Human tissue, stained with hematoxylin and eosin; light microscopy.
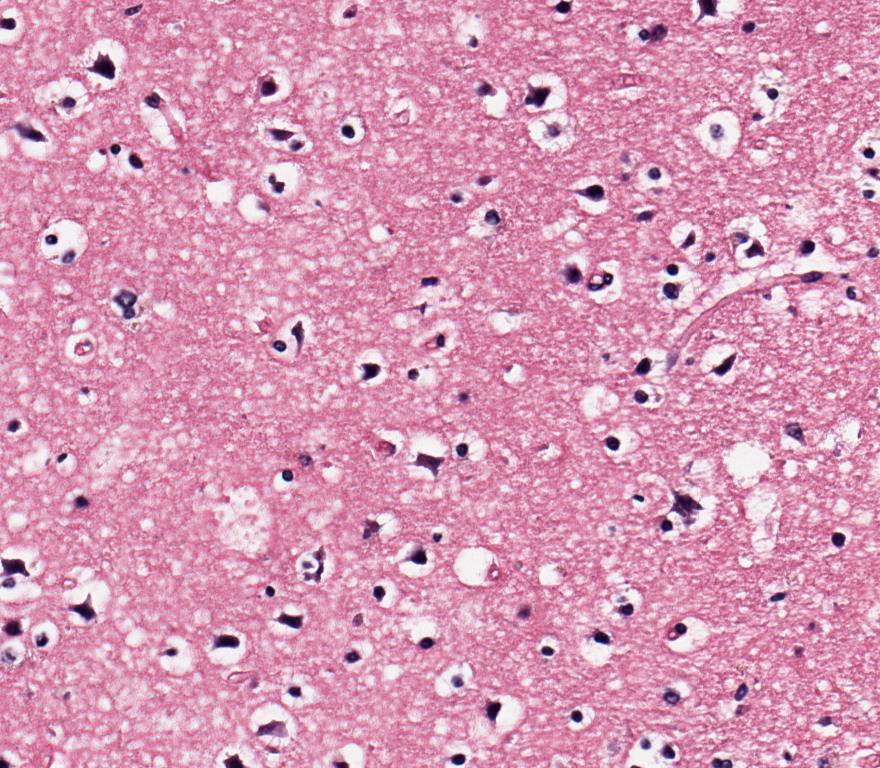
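Cerebral cortex: a pink, finely fibrillary matrix with scattered cells and no glands, epithelium or organised units. Many nuclei sit in round clear spaces separating them from the matrix. Dark angular triangular cells appear, for example upper and lower left. Distribution fairly even, without dense clusters.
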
